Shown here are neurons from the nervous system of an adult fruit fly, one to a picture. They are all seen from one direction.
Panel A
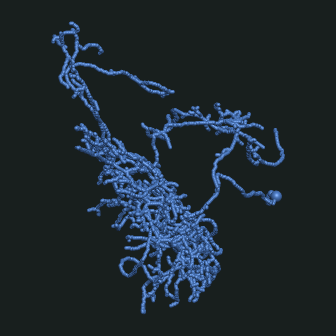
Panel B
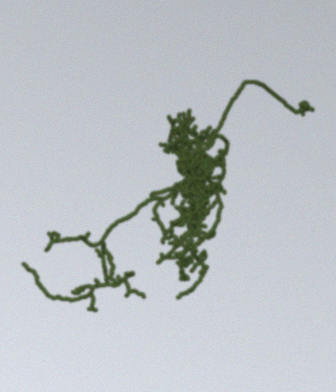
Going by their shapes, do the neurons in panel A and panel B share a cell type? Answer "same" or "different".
different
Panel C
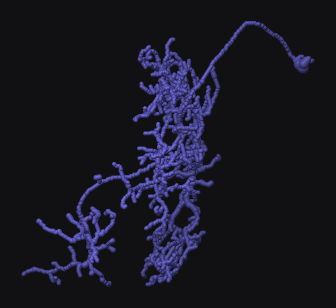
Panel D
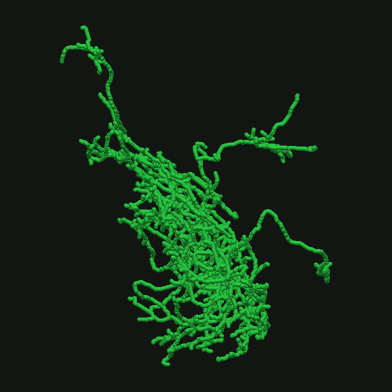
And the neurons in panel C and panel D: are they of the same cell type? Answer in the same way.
different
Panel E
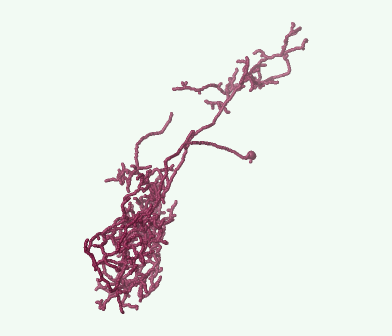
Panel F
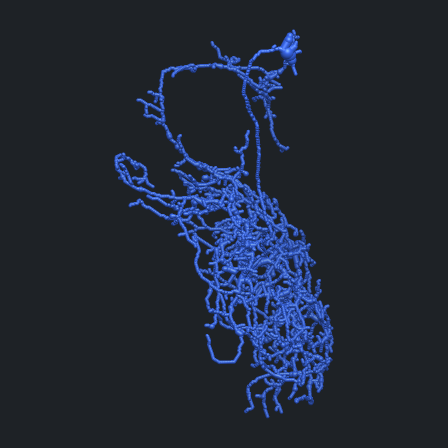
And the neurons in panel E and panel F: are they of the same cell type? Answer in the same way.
same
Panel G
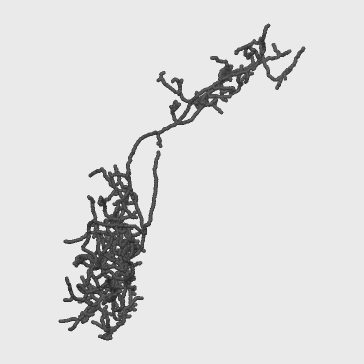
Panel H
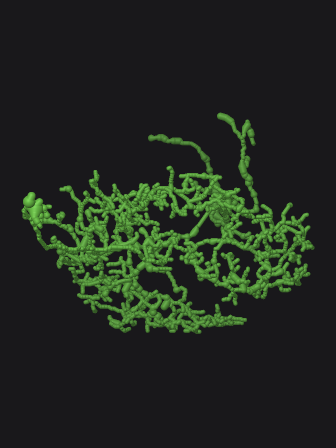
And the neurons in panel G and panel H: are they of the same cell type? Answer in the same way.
different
